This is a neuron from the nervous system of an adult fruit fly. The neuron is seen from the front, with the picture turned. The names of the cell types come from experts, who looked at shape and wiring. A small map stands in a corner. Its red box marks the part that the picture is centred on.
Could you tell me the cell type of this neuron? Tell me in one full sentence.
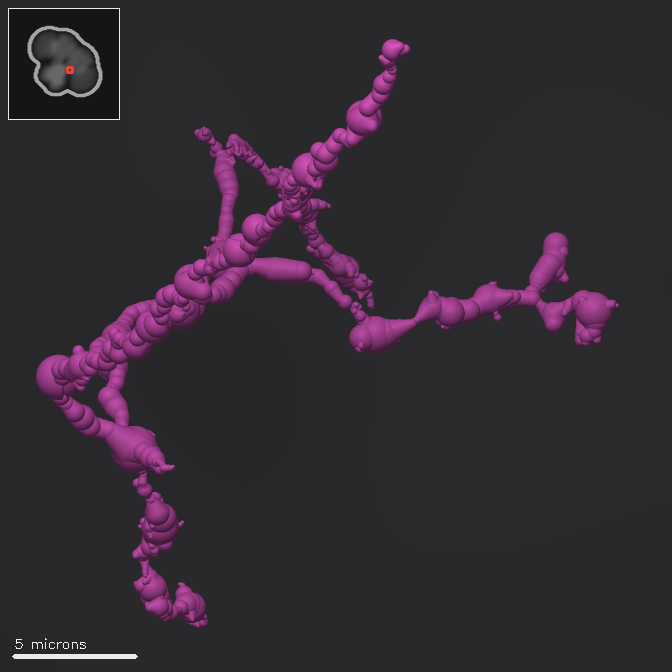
The cell type that this neuron has is JO-CL.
